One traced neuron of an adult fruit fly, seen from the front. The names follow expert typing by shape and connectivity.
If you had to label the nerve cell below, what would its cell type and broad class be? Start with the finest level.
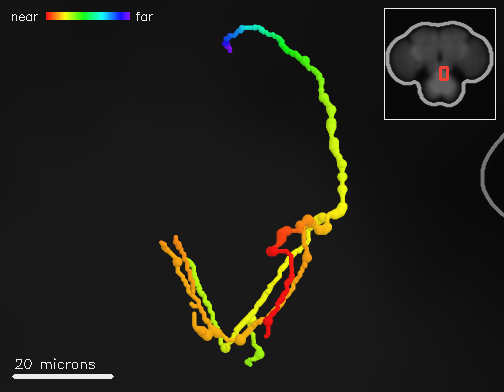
SNxx21; sensory neuron entering the nerve cord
